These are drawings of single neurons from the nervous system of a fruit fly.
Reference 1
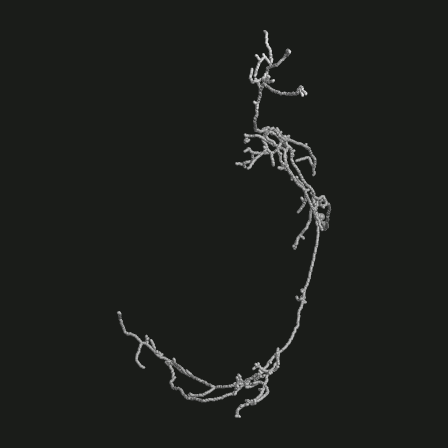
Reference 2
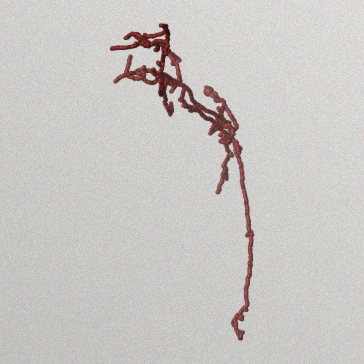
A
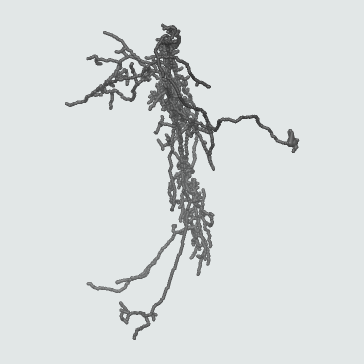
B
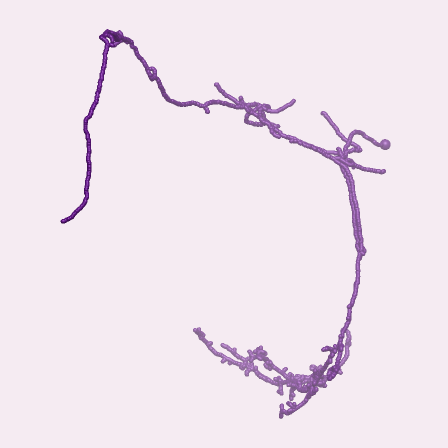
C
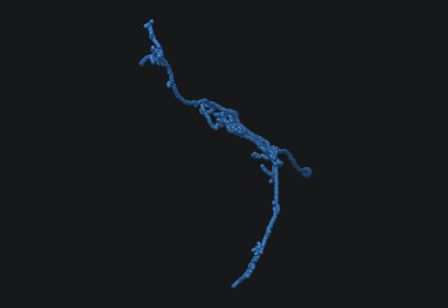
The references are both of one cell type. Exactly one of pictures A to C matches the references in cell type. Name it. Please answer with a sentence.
Picture C shows a neuron of the same cell type.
